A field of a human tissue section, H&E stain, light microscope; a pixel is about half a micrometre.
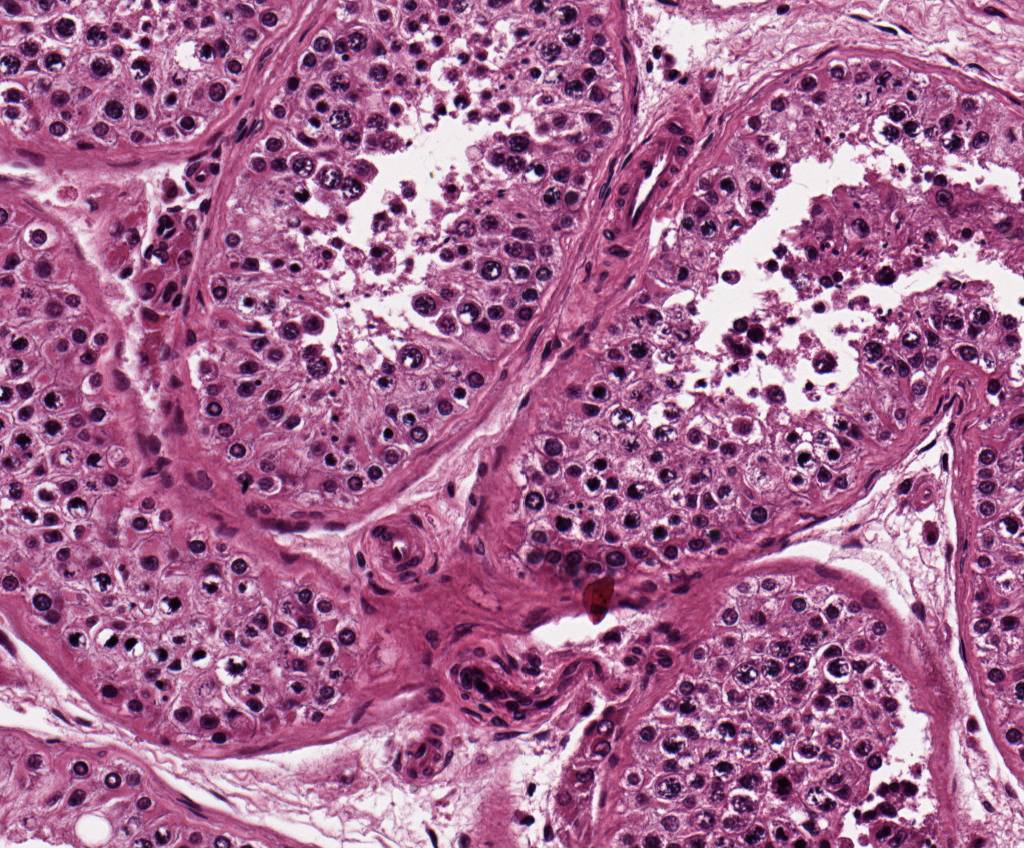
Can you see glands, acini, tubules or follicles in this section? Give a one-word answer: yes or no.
Yes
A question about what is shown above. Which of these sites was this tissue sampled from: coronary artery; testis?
testis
